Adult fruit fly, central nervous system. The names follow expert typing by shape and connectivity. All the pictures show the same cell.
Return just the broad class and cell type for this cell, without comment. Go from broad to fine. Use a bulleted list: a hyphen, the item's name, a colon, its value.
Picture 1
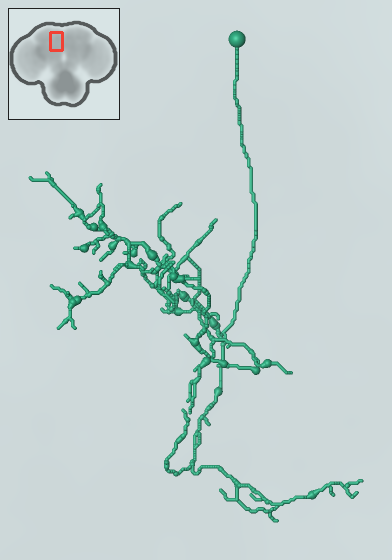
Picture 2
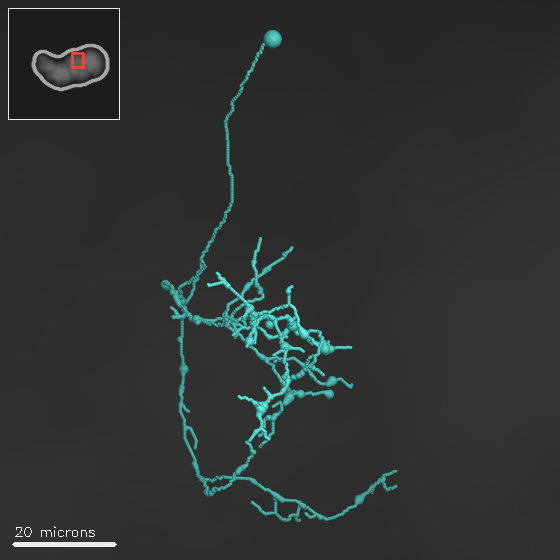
- broad class: central-brain intrinsic neuron
- cell type: CB2721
